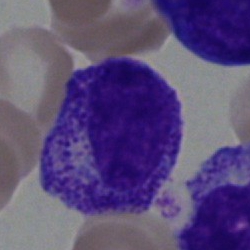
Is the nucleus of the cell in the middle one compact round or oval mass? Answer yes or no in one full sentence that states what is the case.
Yes, within this cell the nucleus forms one compact mass that is round or oval.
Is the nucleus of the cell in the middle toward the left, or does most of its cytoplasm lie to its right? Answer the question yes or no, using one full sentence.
No, the nucleus is not toward the left; it lies toward the right.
